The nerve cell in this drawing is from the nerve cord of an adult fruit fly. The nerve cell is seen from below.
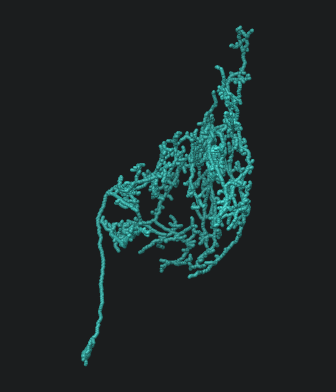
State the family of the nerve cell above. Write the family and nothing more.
hemilineage 03B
